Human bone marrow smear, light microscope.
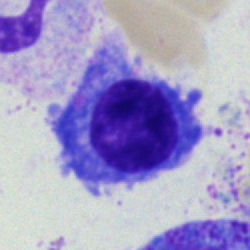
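Plasma cell at the centre of a stained bone marrow smear. Its chromatin is dense and stains dark purple. Deep blue cytoplasm forms a rim around the whole nucleus. Many small rounded blebs project outward from the cell margin.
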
